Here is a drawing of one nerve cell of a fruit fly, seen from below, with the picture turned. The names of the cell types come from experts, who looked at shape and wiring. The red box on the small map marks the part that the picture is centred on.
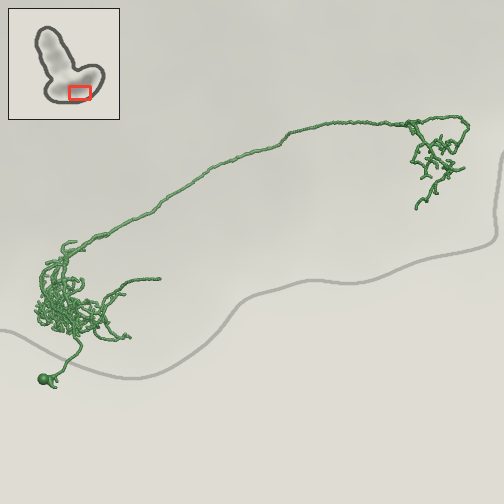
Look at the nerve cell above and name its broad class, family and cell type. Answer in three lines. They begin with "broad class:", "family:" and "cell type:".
broad class: central-brain intrinsic neuron
family: hemilineage ALv2
cell type: CB4083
